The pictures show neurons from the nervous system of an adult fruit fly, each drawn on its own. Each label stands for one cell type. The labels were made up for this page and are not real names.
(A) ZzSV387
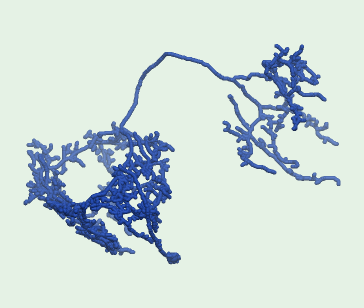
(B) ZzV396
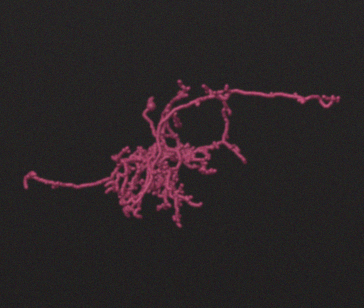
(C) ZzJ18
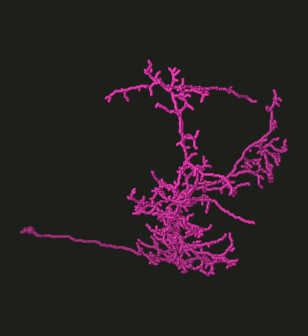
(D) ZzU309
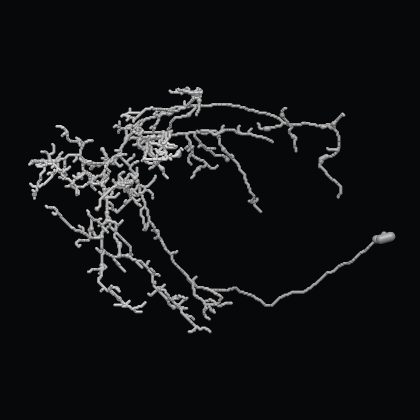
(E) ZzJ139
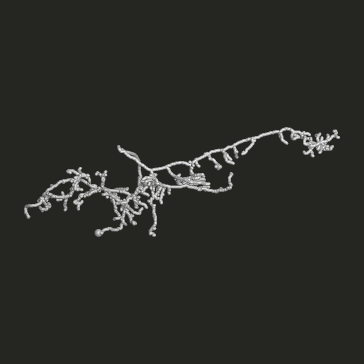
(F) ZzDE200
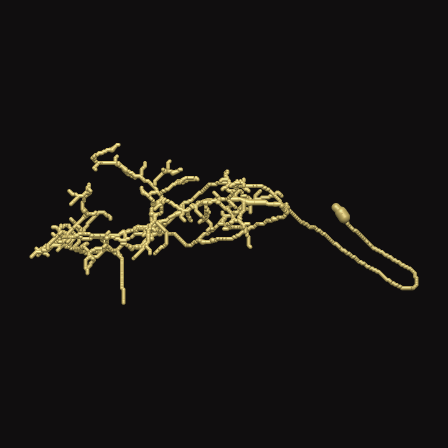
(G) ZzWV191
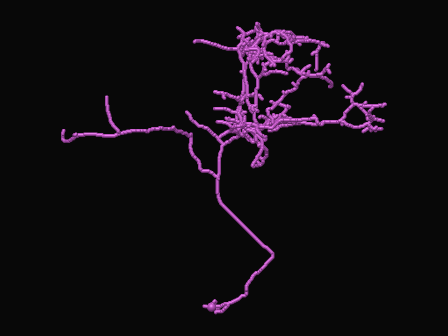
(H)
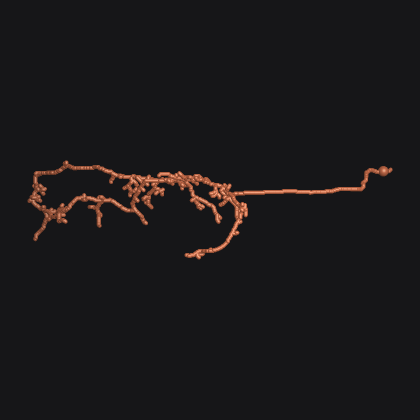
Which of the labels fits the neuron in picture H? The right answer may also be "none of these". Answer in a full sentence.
It belongs to none of these.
